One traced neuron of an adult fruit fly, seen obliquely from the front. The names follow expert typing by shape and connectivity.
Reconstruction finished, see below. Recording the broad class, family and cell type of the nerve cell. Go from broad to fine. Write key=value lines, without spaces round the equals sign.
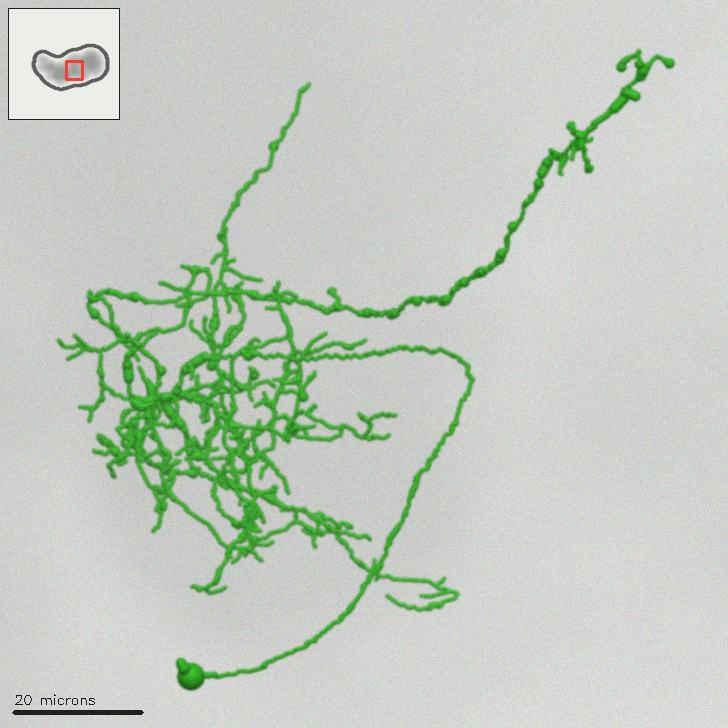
broad_class=central-brain intrinsic neuron
family=hemilineage WEDa2
cell_type=WED031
